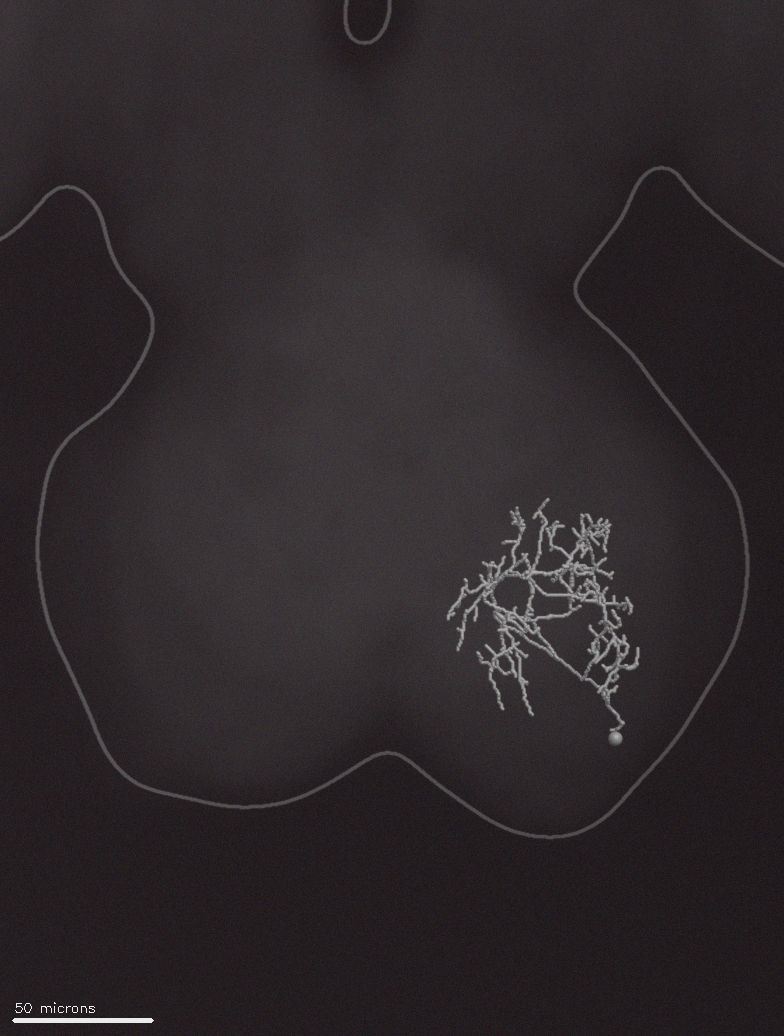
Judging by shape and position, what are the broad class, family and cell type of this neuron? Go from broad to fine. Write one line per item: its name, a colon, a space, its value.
broad class: nerve-cord intrinsic neuron
family: hemilineage 21A
cell type: IN21A075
